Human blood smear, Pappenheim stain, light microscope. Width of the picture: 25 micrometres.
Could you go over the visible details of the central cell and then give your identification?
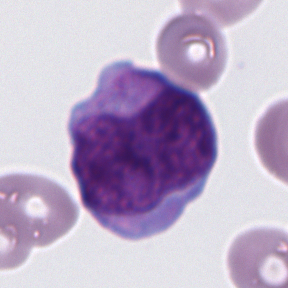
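Folded nucleus, creases crossing its surface. Chromatin fine and lacy, not coarsely clumped. No distinct granules in cytoplasm. No vacuoles either. Atypical promyelocyte.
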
